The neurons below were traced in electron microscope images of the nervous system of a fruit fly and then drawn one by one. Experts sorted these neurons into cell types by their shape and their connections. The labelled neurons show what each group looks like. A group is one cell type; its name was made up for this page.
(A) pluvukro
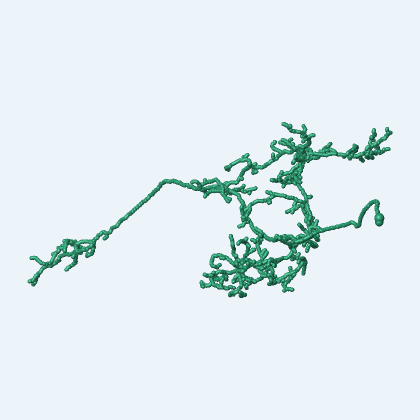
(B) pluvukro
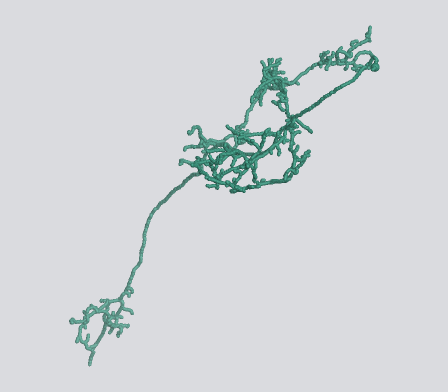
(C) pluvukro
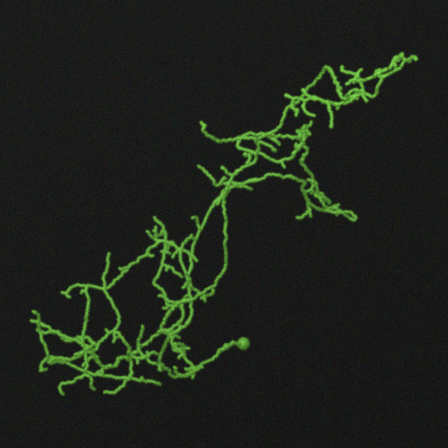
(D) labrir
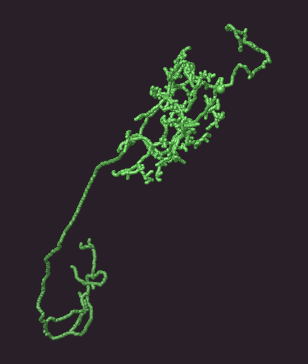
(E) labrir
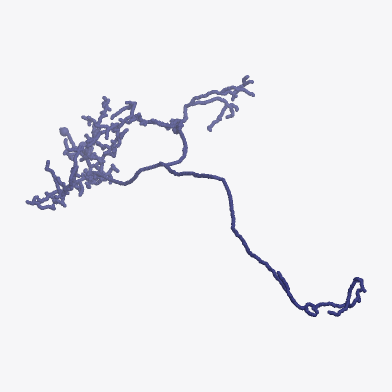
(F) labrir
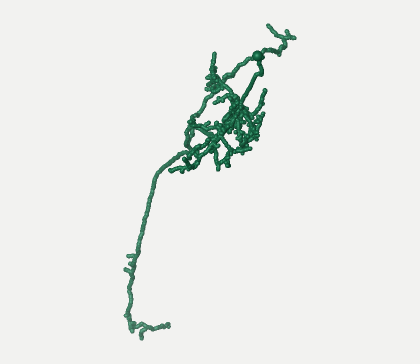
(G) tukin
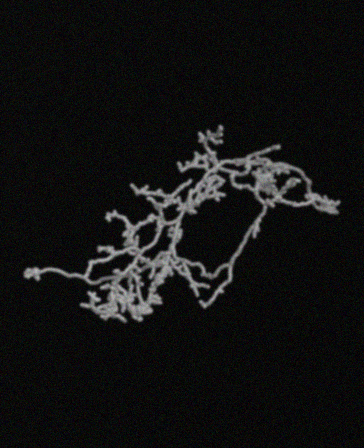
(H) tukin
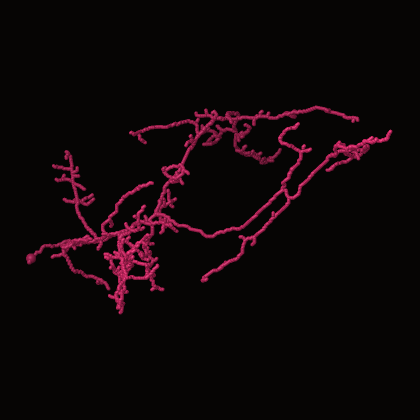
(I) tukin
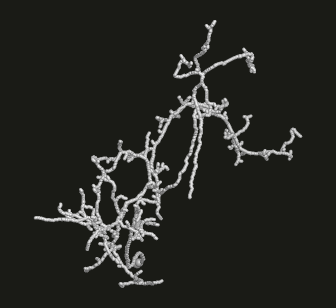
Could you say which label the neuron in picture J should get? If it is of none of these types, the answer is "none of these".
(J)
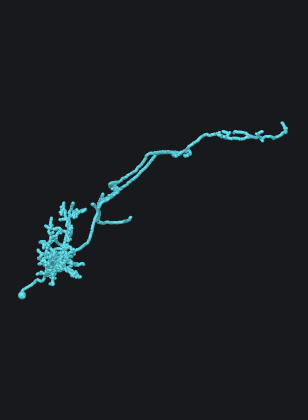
pluvukro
